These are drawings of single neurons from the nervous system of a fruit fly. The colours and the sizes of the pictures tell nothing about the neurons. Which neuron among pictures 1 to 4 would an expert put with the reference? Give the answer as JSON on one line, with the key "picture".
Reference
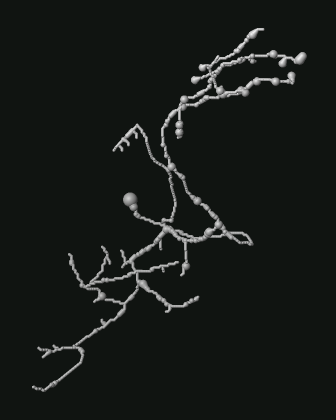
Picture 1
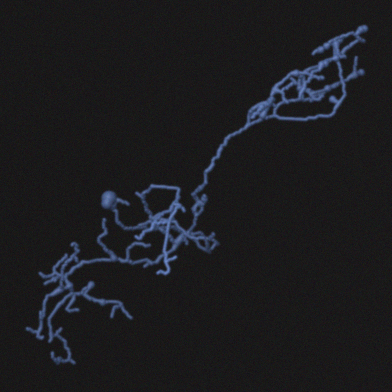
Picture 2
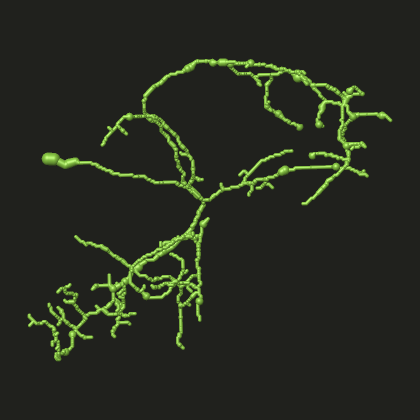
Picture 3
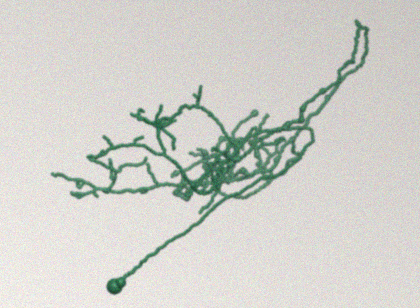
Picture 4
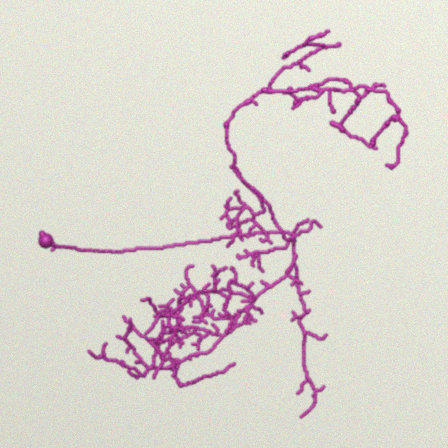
{"picture": 1}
